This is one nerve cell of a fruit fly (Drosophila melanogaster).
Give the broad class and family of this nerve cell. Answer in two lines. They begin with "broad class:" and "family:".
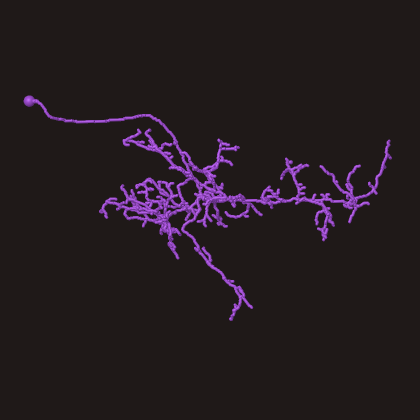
broad class: nerve-cord intrinsic neuron
family: hemilineage 20A.22A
